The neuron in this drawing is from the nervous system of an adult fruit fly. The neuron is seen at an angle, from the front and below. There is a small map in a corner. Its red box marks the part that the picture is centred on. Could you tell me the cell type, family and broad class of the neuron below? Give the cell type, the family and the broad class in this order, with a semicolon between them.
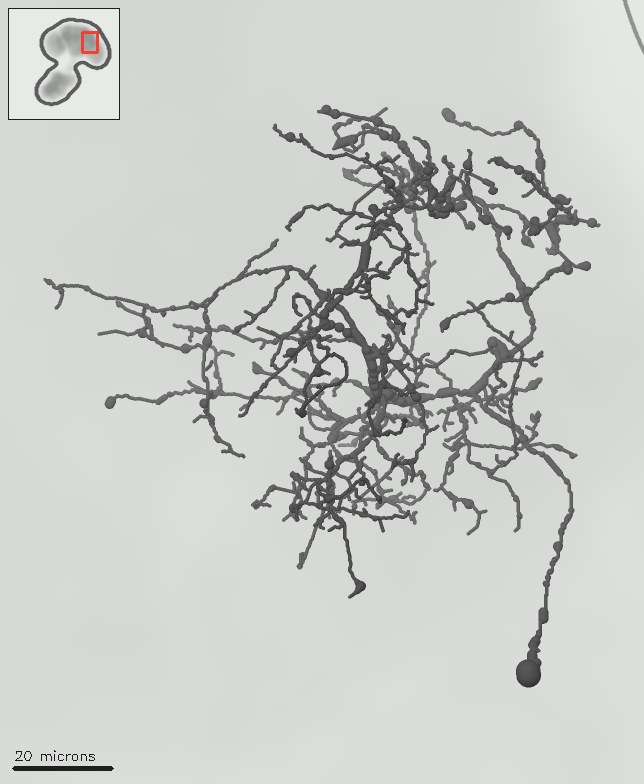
AVLP107; hemilineage VLPl&p2_lateral; central-brain intrinsic neuron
